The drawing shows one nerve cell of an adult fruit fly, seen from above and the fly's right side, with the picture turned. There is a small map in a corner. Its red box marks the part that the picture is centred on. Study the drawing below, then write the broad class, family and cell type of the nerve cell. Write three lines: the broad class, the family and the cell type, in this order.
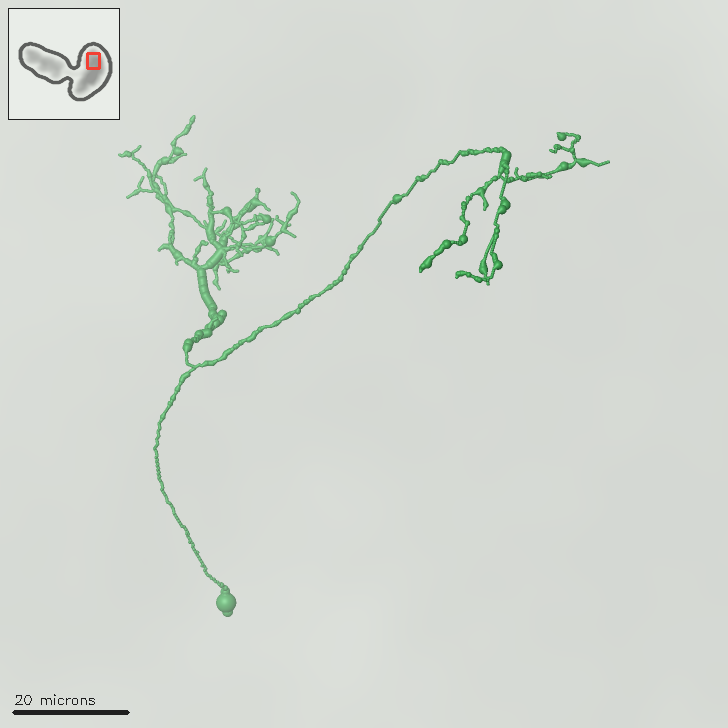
visual projection neuron
hemilineage VPNv2
LC16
